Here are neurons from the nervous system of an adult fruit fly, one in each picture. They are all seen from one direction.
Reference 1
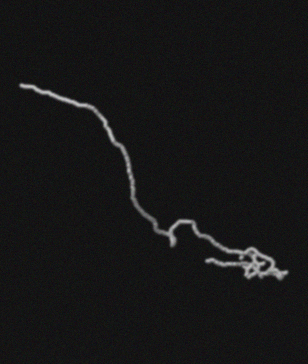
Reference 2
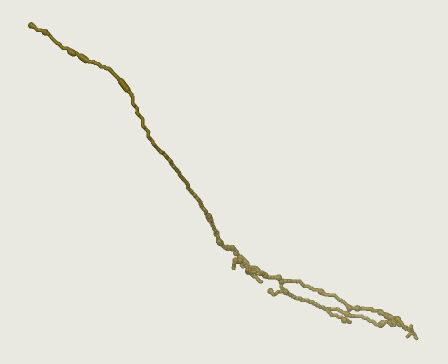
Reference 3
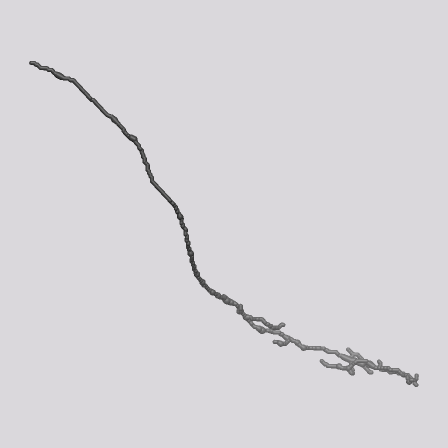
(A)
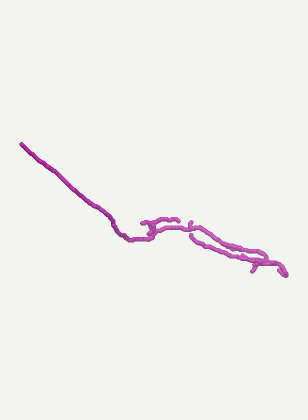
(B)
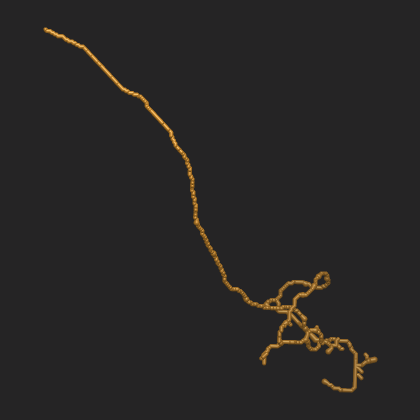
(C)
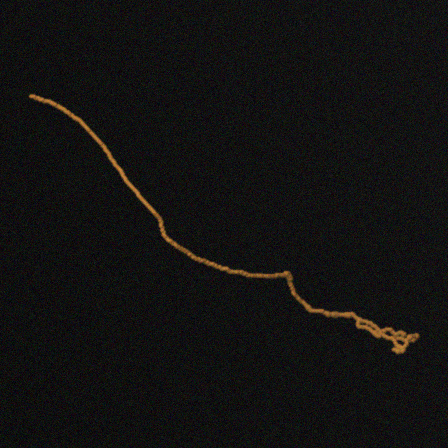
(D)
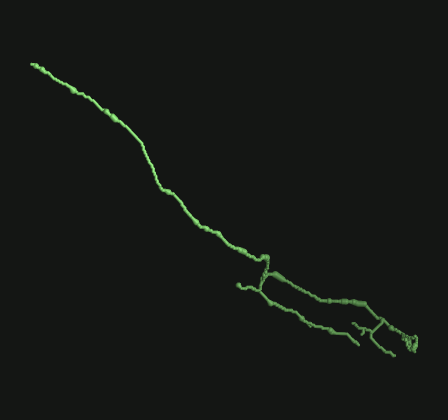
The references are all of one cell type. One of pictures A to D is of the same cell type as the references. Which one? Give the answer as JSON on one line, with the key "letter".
{"letter": "D"}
